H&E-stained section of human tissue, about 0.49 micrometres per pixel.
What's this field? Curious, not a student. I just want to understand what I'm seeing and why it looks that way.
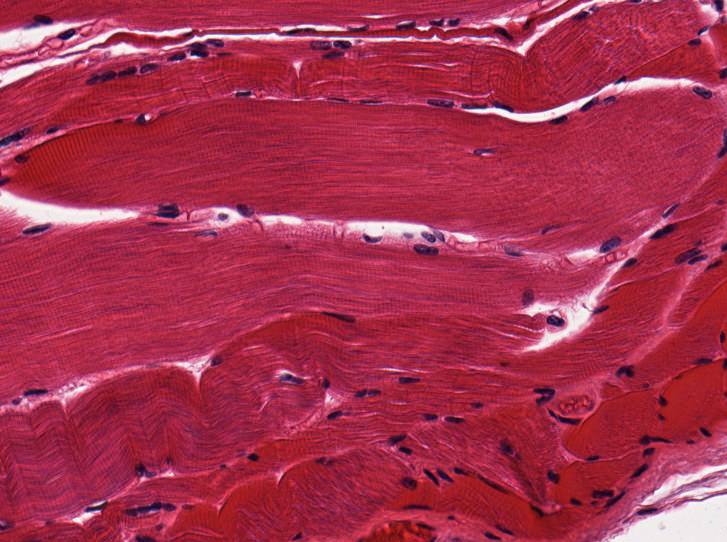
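Skeletal muscle. Fine cross-striations cross the fibres at right angles to their length, and the dark, elongated nuclei lie at the fibre edges rather than centrally. Both features separate it from the smooth muscle of an artery wall, which has slender spindle-shaped cells, each with a single central nucleus. The fibre cytoplasm stains a deep, even pink-red, with very little connective tissue between fibres.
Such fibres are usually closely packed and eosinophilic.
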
